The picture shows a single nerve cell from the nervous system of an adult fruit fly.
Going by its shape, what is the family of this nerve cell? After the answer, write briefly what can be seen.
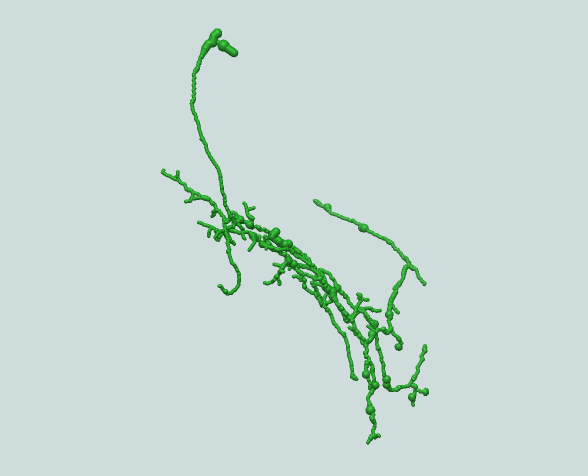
The family is hemilineage SLPp&v1_posterior. Its broad class is central-brain intrinsic neuron. The cell body is at the top of the picture. Dozens of branch ends can be seen.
